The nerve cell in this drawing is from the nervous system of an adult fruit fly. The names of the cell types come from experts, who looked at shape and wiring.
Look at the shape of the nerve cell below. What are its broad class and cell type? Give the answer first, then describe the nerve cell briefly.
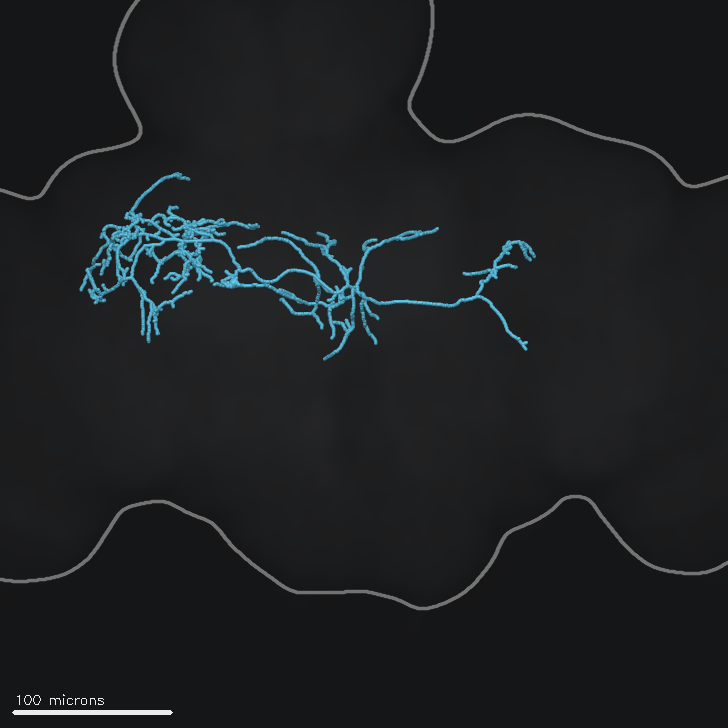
Its broad class is central-brain intrinsic neuron. It is of cell type PLP231. By the scale bar it is about 300 microns wide in this view. Dozens of branch ends can be seen.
